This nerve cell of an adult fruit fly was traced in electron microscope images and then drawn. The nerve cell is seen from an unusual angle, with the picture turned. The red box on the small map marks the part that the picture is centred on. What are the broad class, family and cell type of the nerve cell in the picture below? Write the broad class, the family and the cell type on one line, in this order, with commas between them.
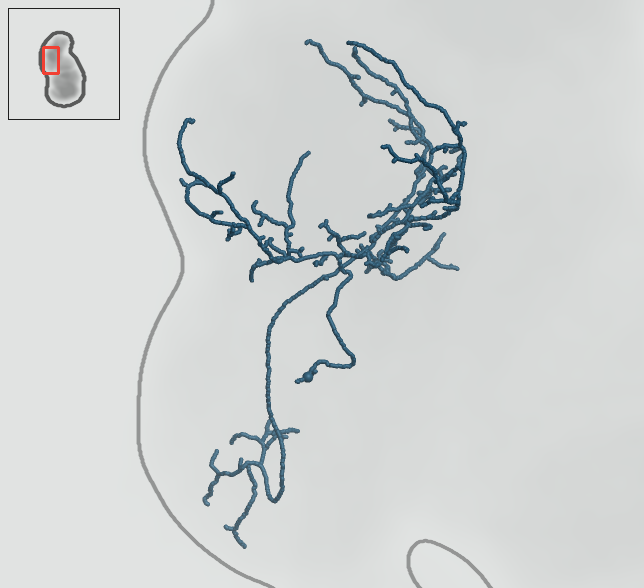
nerve-cord intrinsic neuron, hemilineage 01A, IN01A041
